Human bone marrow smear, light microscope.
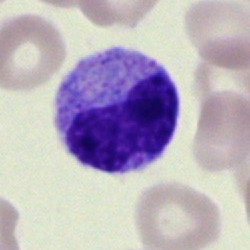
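Metamyelocyte: the nucleus fills the lower right of the cell, its border with the cytoplasm running diagonally from lower left to upper right. You can see coarse, dark purple chromatin with darker clumps, and fine purple granules scattered through the cytoplasm.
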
